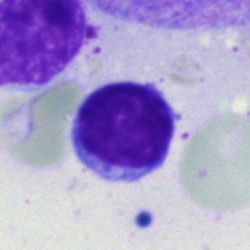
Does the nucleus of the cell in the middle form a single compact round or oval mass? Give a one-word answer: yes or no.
Yes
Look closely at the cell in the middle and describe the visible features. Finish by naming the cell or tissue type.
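See how the nucleus fills most of the cell and leaves the cytoplasm as a crescent underneath? The chromatin's dense and dark purple, and the cytoplasm's blue, with a few small pale spots below the nucleus. That's a lymphocyte.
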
